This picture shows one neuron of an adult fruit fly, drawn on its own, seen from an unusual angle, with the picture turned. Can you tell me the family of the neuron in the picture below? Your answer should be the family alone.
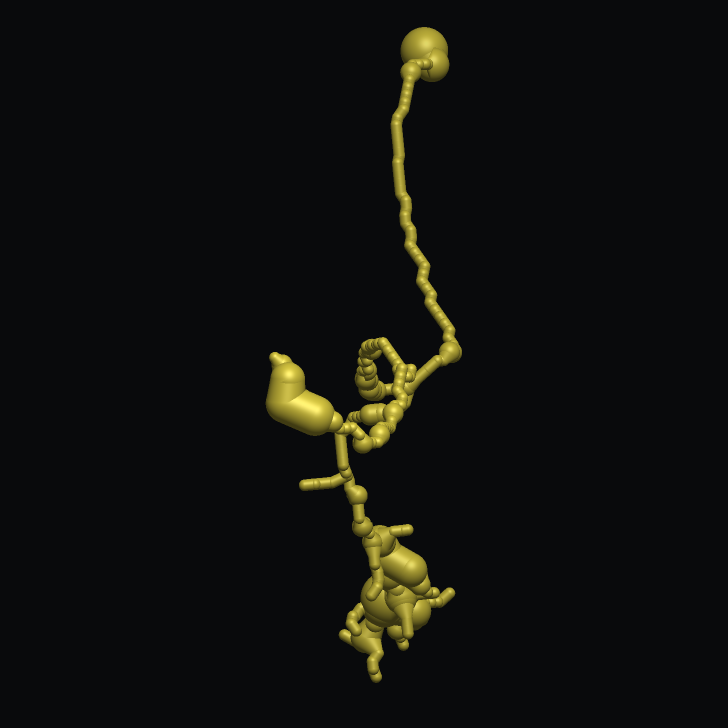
T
